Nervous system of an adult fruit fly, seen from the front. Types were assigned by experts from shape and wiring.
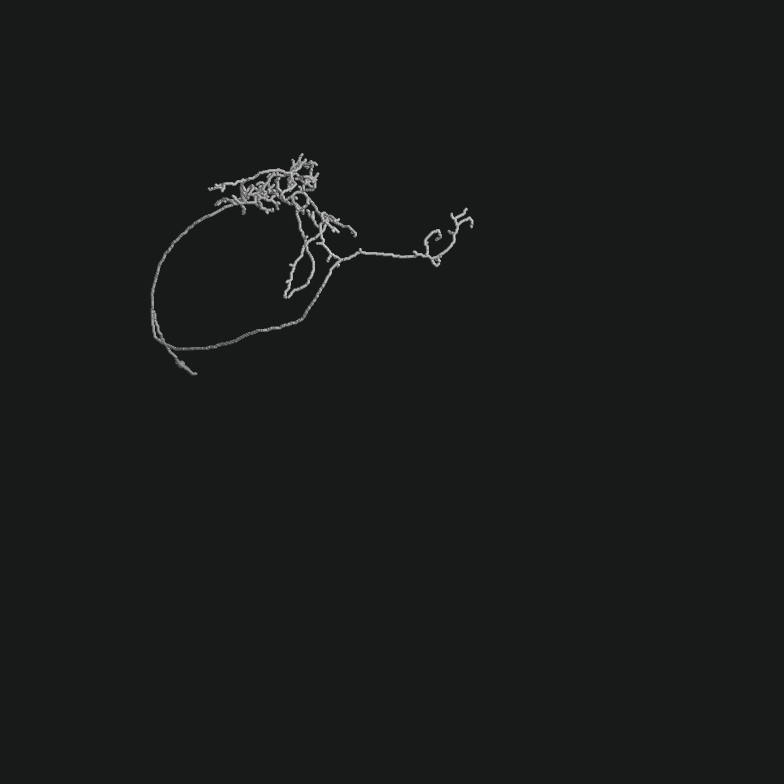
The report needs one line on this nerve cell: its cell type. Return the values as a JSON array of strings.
["SMP562"]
